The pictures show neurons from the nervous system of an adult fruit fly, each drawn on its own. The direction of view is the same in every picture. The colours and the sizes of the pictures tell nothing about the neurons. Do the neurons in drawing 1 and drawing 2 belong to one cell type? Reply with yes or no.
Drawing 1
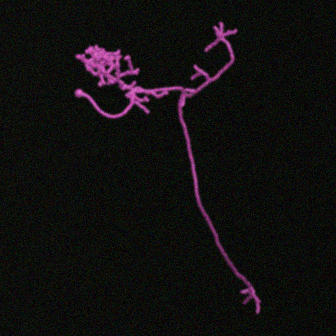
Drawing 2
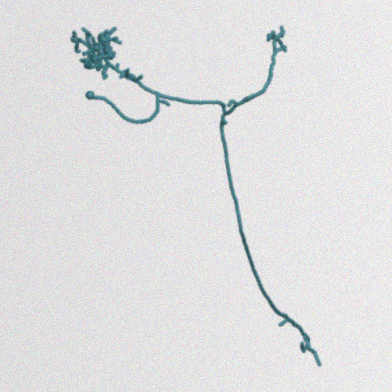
no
